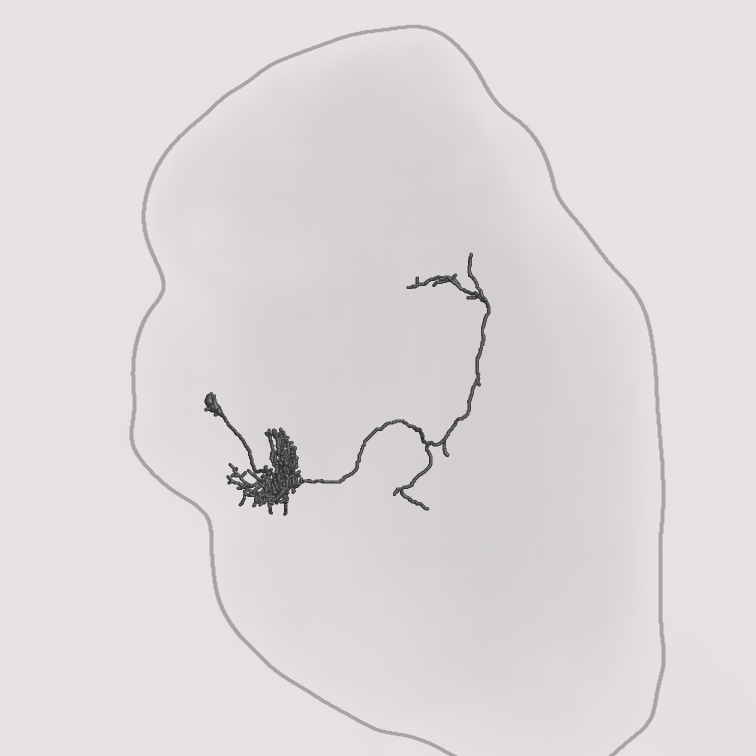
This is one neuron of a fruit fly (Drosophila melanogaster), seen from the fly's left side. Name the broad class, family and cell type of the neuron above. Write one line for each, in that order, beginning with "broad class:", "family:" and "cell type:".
broad class: central-brain intrinsic neuron
family: hemilineage ALl1_ventral
cell type: VP5+VP3_l2PN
